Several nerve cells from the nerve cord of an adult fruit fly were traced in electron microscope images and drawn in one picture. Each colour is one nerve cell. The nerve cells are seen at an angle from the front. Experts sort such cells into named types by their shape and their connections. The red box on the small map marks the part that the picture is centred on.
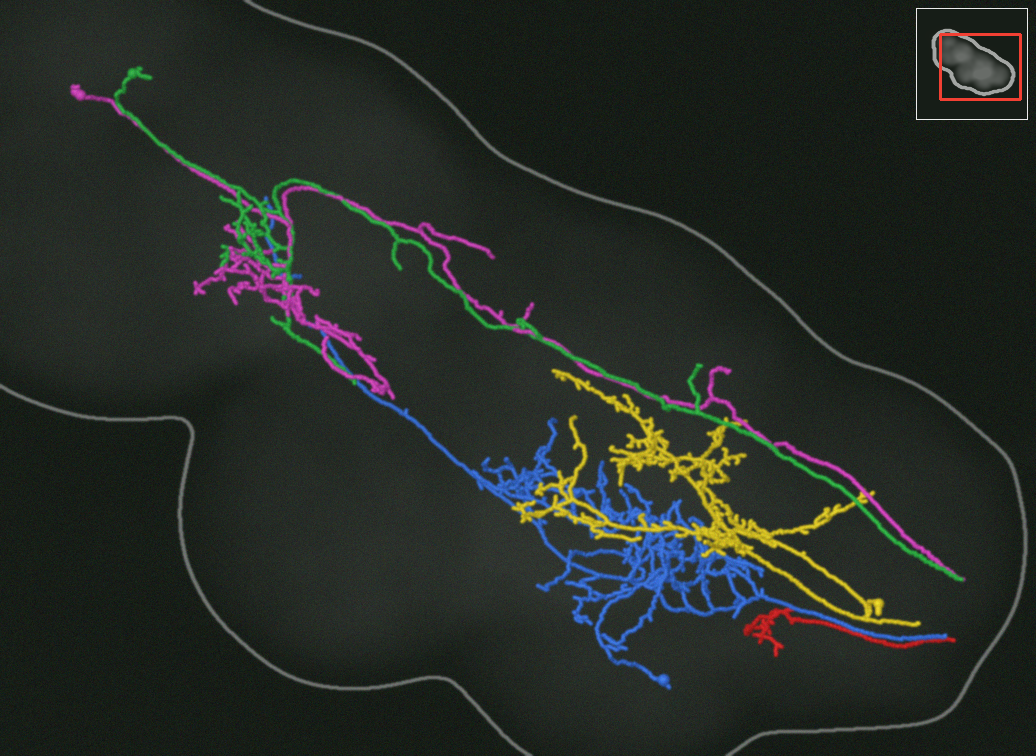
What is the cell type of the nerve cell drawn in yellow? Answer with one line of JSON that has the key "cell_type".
{"cell_type": "AN08B102"}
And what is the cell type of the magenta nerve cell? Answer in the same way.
{"cell_type": "AN07B089"}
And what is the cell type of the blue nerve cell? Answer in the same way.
{"cell_type": "AN05B078"}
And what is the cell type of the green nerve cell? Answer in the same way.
{"cell_type": "AN07B100"}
